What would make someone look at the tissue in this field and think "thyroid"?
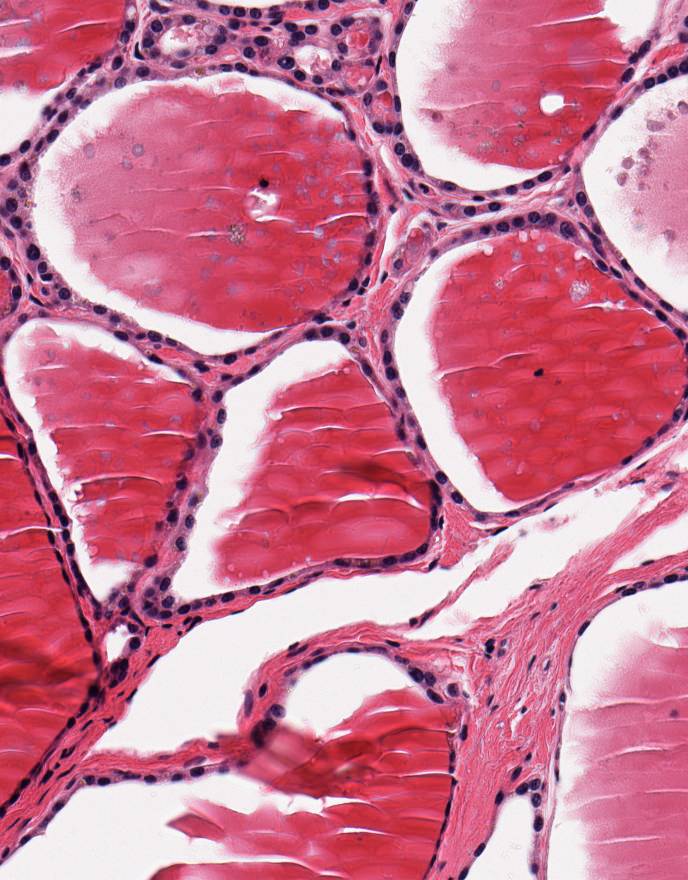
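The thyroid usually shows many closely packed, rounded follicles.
Here, large rounded follicles fill most of the field, which fits.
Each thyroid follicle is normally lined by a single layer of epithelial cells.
I see that too: one layer of flattened to low cuboidal cells with small, dark, round to oval nuclei and scant cytoplasm.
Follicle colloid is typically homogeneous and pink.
The colloid here is homogeneous and pink as well, though scattered small pale round bodies within it in the upper follicles don't match that.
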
